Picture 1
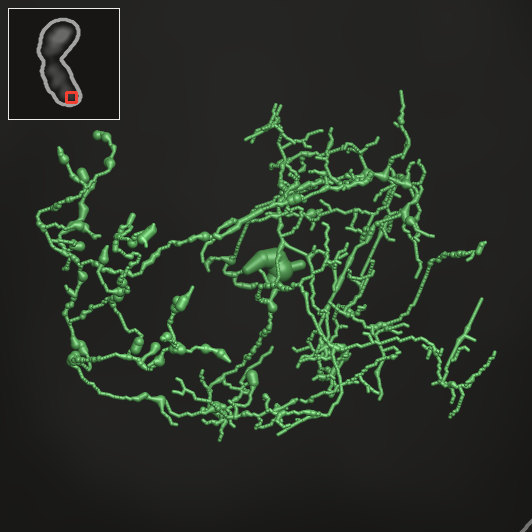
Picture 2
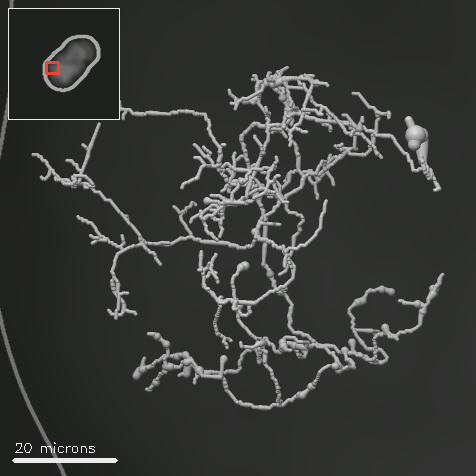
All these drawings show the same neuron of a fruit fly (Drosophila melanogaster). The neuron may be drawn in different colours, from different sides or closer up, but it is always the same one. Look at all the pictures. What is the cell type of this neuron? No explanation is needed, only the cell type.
INXXX417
